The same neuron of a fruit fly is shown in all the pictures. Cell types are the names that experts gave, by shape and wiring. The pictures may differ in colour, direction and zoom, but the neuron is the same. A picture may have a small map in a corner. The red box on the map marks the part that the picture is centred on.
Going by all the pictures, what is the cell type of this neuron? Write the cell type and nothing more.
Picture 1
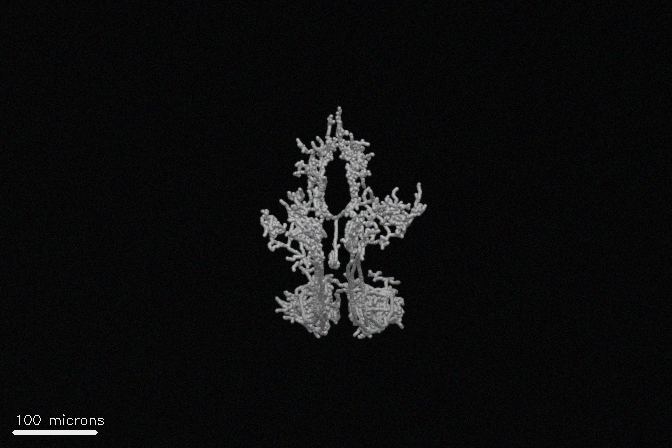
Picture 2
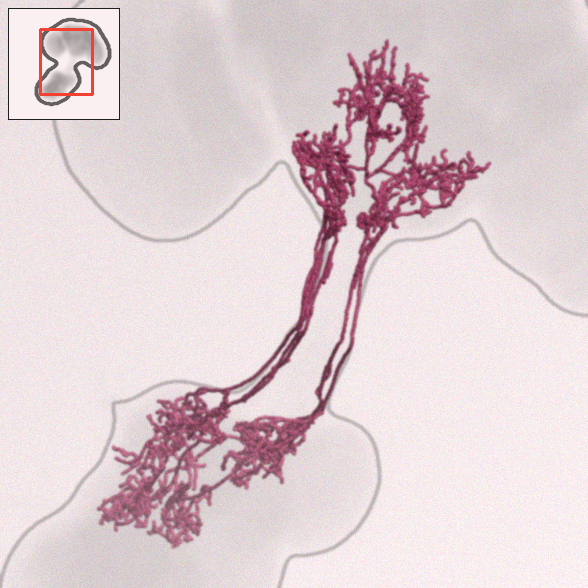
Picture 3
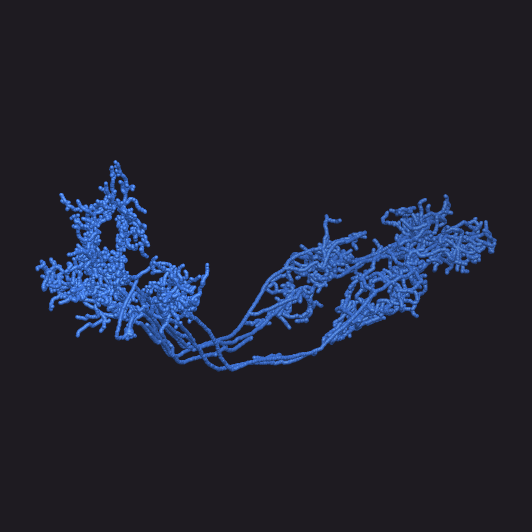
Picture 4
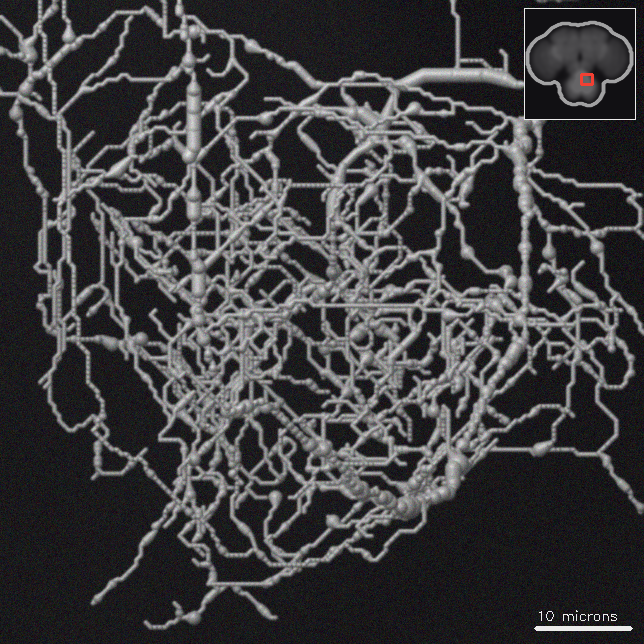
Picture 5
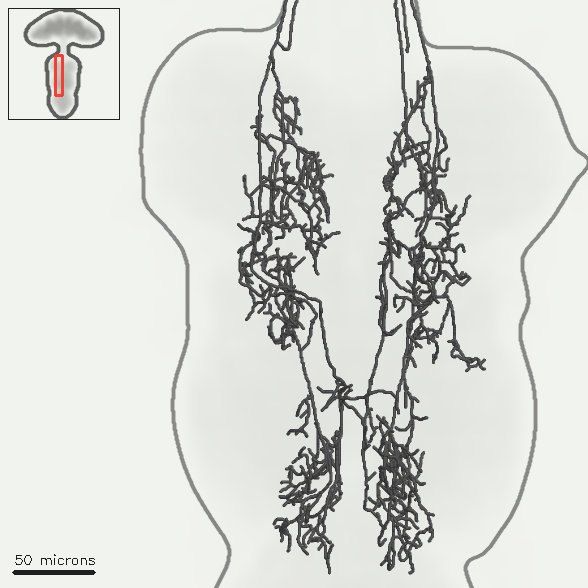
DNge152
